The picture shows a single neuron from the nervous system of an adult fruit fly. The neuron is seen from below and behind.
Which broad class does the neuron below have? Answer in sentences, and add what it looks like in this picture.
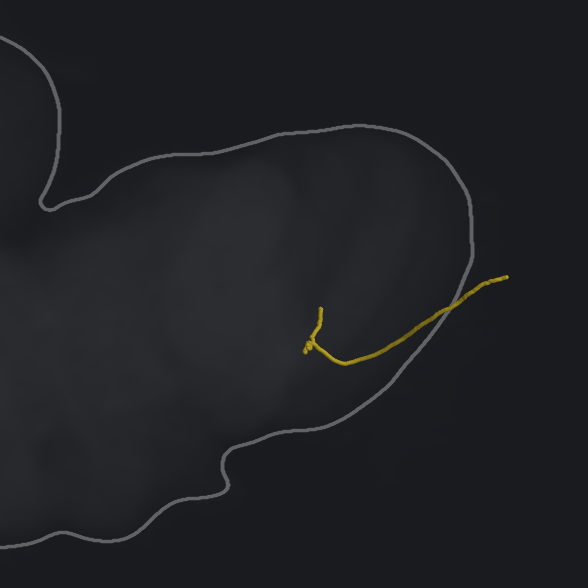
Its broad class is optic-lobe intrinsic neuron. The drawing shows no cell body. In this view it is wider than it is tall.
